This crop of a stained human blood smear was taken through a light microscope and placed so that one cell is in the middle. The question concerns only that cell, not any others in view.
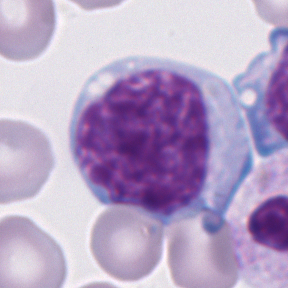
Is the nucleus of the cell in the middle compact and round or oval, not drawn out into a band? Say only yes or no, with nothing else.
Yes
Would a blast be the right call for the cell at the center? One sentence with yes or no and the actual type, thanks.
Yes, in the middle of the crop is a blast.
